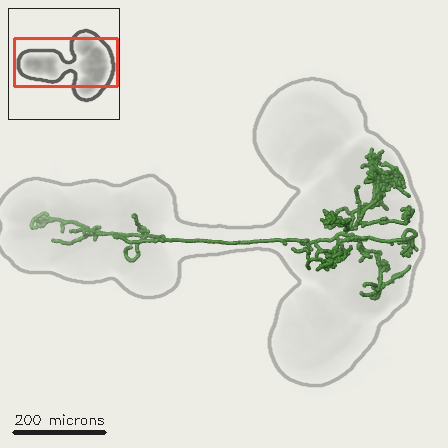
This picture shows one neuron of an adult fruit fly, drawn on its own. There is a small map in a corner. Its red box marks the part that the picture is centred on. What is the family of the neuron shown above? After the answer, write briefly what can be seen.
The family is DNp. It is a descending neuron. It reaches both the brain and the nerve cord, passing through the neck. By the scale bar it is about 850 microns wide in this view. The picture shows dozens of branch ends.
